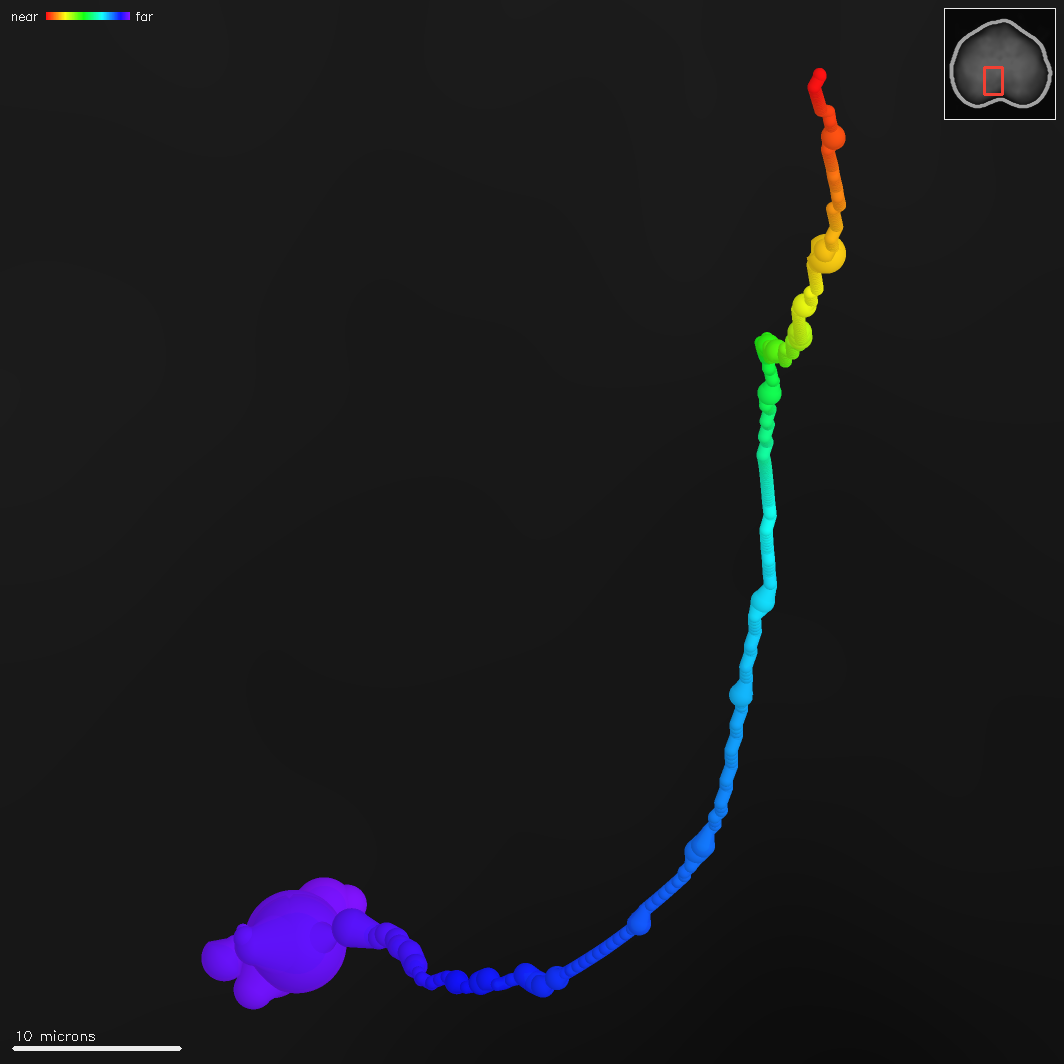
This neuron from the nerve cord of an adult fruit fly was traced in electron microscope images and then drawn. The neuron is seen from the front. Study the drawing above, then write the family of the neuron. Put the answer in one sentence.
The family is hemilineage 27X.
